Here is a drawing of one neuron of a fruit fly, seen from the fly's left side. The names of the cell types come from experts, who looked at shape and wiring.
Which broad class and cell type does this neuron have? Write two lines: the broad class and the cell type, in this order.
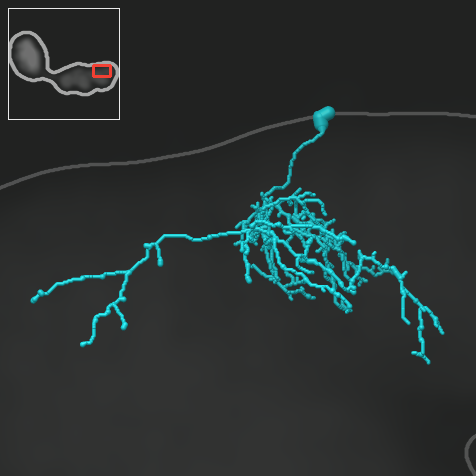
nerve-cord intrinsic neuron
INXXX406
